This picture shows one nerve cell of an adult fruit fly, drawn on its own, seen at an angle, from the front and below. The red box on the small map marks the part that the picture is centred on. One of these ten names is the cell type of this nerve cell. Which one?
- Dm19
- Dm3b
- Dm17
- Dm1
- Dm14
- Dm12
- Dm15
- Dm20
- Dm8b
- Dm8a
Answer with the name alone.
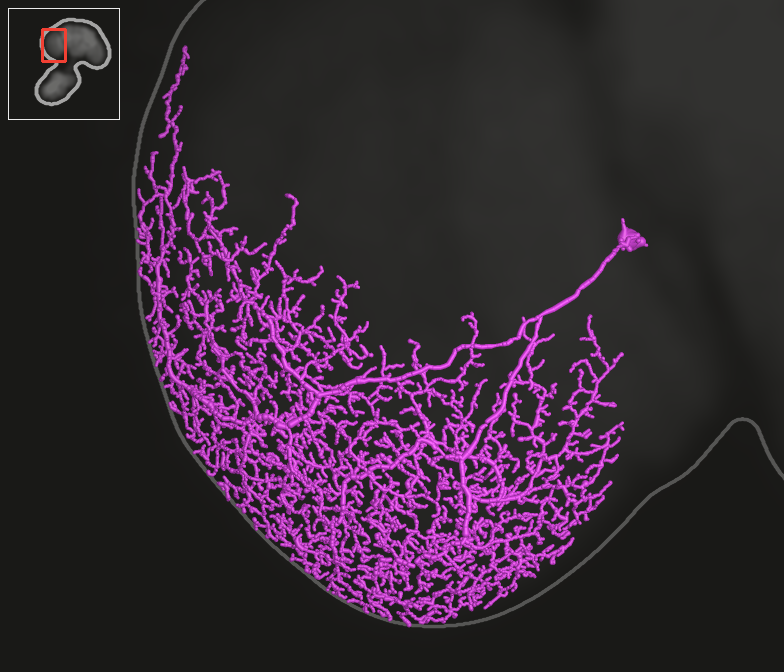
Dm17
